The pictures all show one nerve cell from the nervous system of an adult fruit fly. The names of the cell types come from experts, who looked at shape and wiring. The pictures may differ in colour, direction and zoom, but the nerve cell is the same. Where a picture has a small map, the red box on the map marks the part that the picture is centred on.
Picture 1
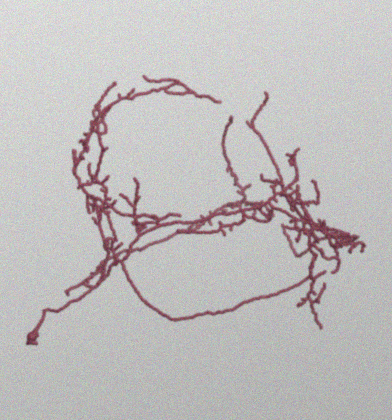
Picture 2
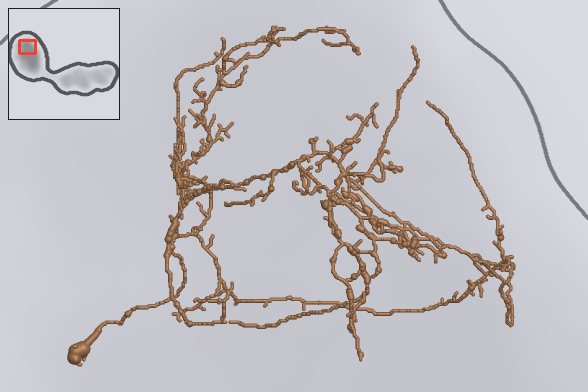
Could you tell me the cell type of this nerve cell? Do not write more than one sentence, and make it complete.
As for cell type, this nerve cell is CL086_b.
